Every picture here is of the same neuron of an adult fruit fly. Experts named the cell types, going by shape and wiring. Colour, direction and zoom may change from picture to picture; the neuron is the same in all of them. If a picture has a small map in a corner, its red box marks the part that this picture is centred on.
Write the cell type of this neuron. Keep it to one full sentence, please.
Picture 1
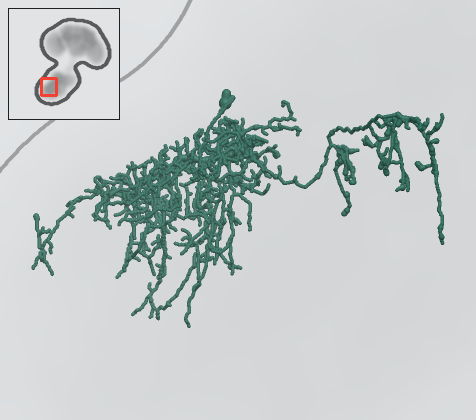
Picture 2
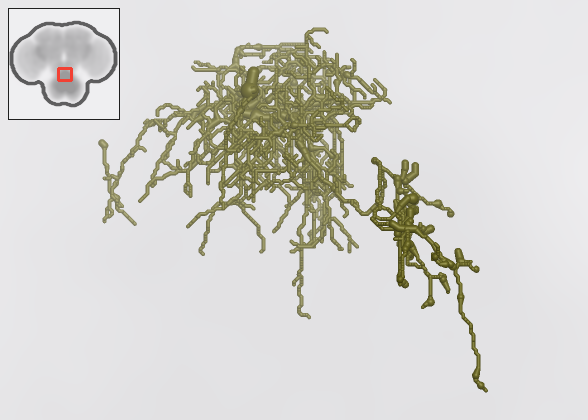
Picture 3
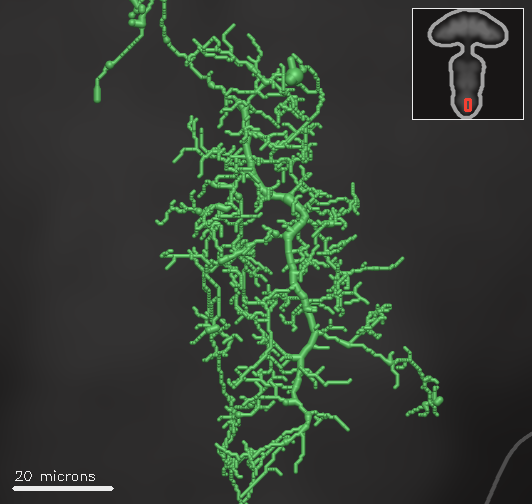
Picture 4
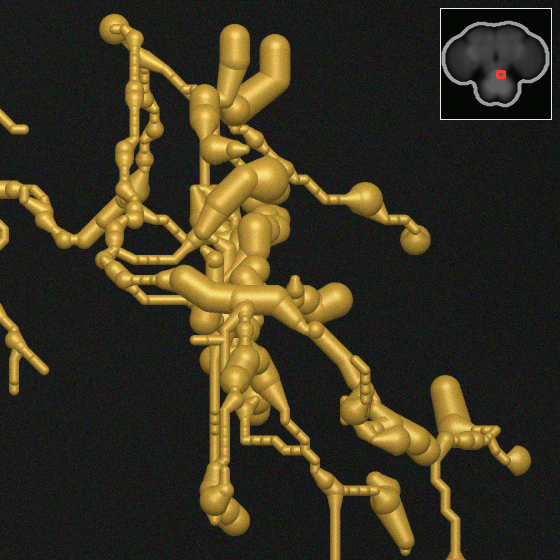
The cell type INXXX247 includes this neuron.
